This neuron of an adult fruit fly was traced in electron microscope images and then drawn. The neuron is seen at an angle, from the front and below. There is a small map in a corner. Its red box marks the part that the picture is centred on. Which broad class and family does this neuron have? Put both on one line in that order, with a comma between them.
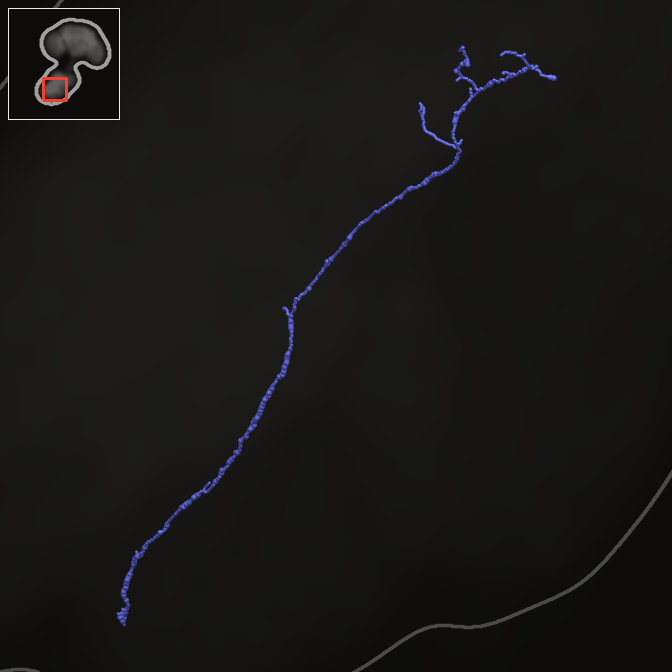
sensory neuron entering the nerve cord, class mechanosensory proprioceptive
